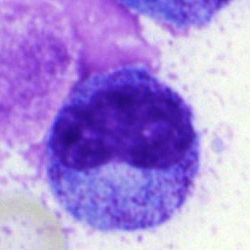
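Myelocyte, the middle cell of a stained bone marrow smear. Outline roughly round; nucleus kidney-shaped, indented on its lower side and filling the upper part of the cell; cytoplasm holding many fine purple granules.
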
